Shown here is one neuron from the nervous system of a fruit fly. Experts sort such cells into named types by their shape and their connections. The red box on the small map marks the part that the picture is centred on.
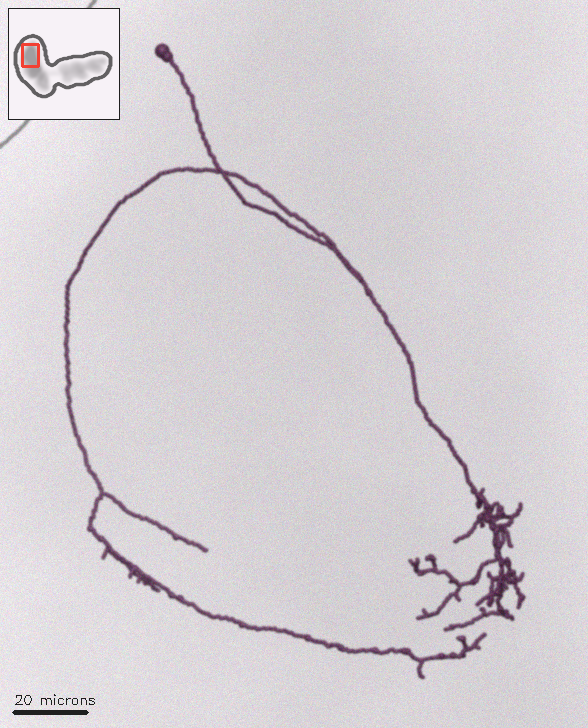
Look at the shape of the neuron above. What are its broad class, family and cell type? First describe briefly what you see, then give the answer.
It is in the brain and does not reach the nerve cord. By the scale bar it is about 170 microns tall in this view. Dozens of branch ends can be seen. It is a central-brain intrinsic neuron. Its family is hemilineage SLPa&l1_lateral. Its cell type is WED040_c.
